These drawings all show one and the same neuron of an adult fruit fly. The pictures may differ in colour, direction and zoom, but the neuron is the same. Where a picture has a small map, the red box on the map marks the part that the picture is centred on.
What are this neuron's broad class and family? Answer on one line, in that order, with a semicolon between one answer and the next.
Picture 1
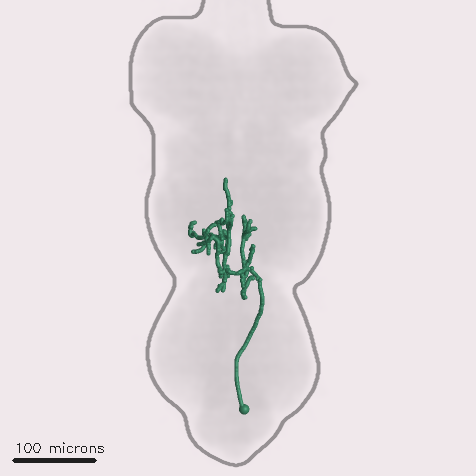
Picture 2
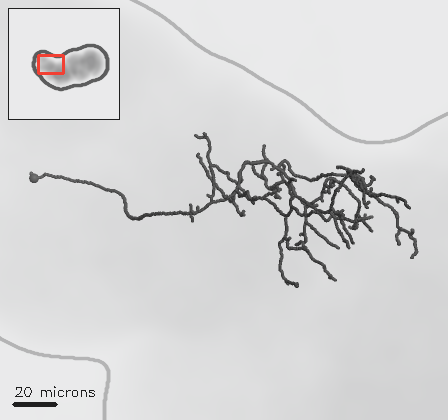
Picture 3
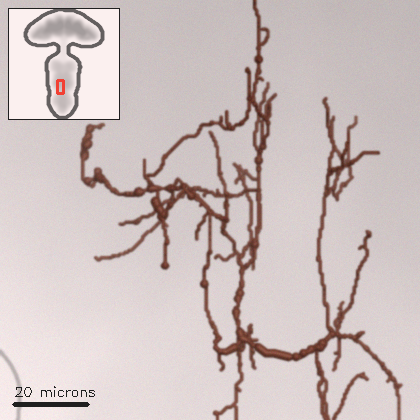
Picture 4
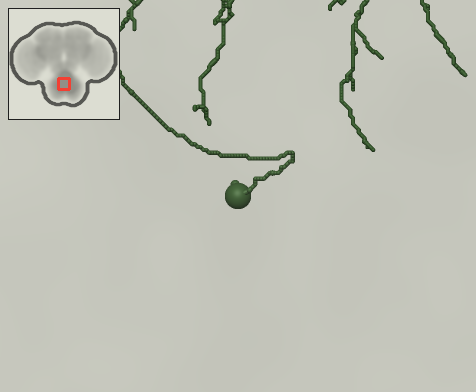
nerve-cord intrinsic neuron; hemilineage 06A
